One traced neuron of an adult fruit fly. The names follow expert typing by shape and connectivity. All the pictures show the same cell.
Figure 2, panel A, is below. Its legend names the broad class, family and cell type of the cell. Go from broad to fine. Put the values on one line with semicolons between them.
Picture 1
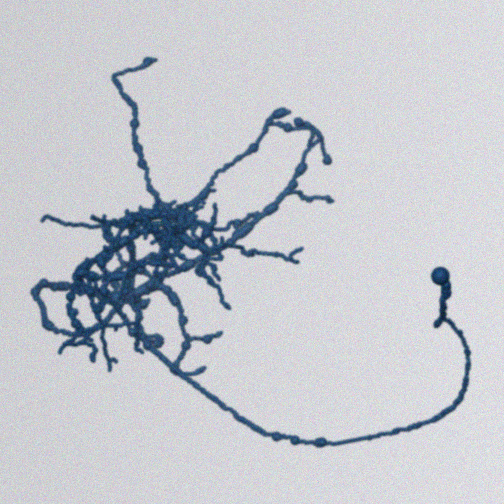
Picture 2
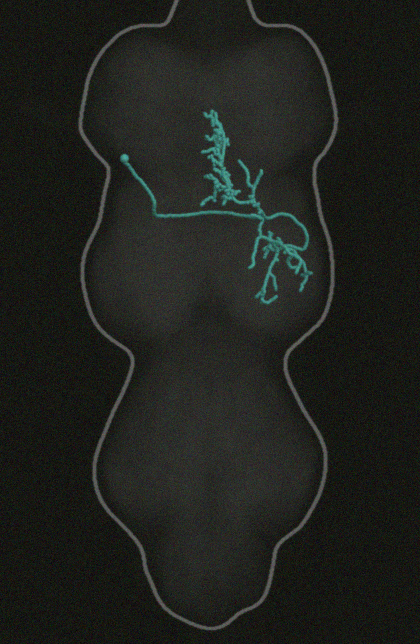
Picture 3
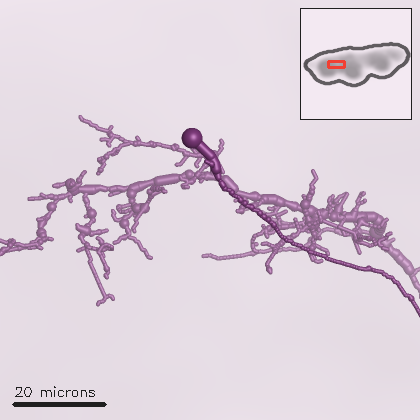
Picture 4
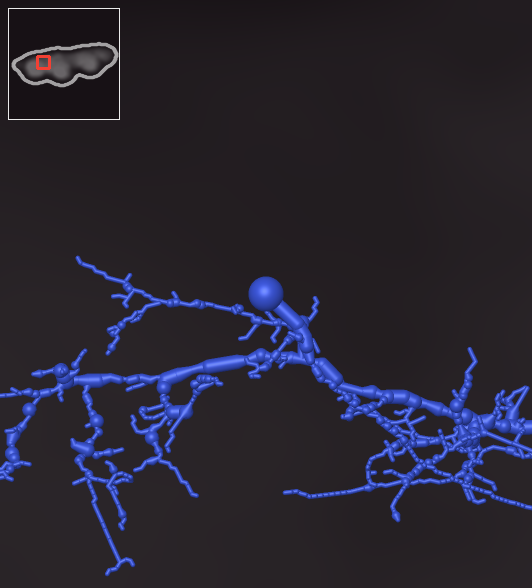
nerve-cord intrinsic neuron; hemilineage 01A; IN01A050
